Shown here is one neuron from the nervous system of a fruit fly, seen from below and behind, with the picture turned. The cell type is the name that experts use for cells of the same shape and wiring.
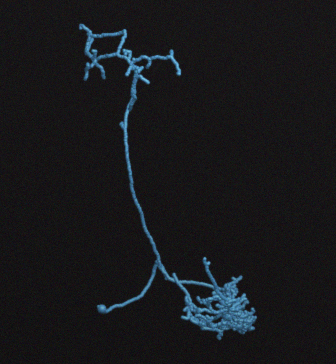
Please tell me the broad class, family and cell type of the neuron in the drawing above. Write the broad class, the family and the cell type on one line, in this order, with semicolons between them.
central-brain intrinsic neuron; hemilineage VLPl&p2_posterior; CB0440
